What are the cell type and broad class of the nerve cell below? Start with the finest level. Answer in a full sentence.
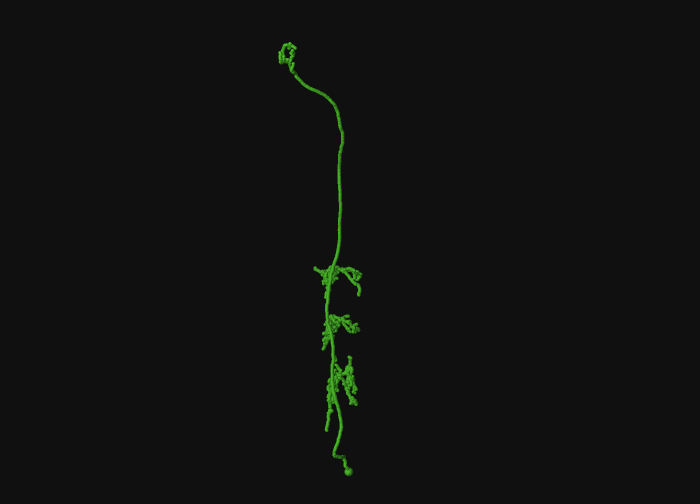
The cell type is ANXXX007.
The broad class is ascending neuron.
